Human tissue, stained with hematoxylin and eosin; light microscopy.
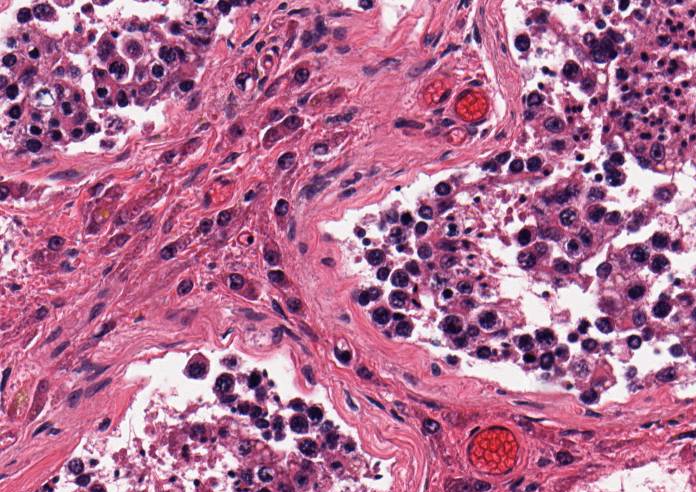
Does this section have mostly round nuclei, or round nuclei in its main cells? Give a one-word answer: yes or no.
Yes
